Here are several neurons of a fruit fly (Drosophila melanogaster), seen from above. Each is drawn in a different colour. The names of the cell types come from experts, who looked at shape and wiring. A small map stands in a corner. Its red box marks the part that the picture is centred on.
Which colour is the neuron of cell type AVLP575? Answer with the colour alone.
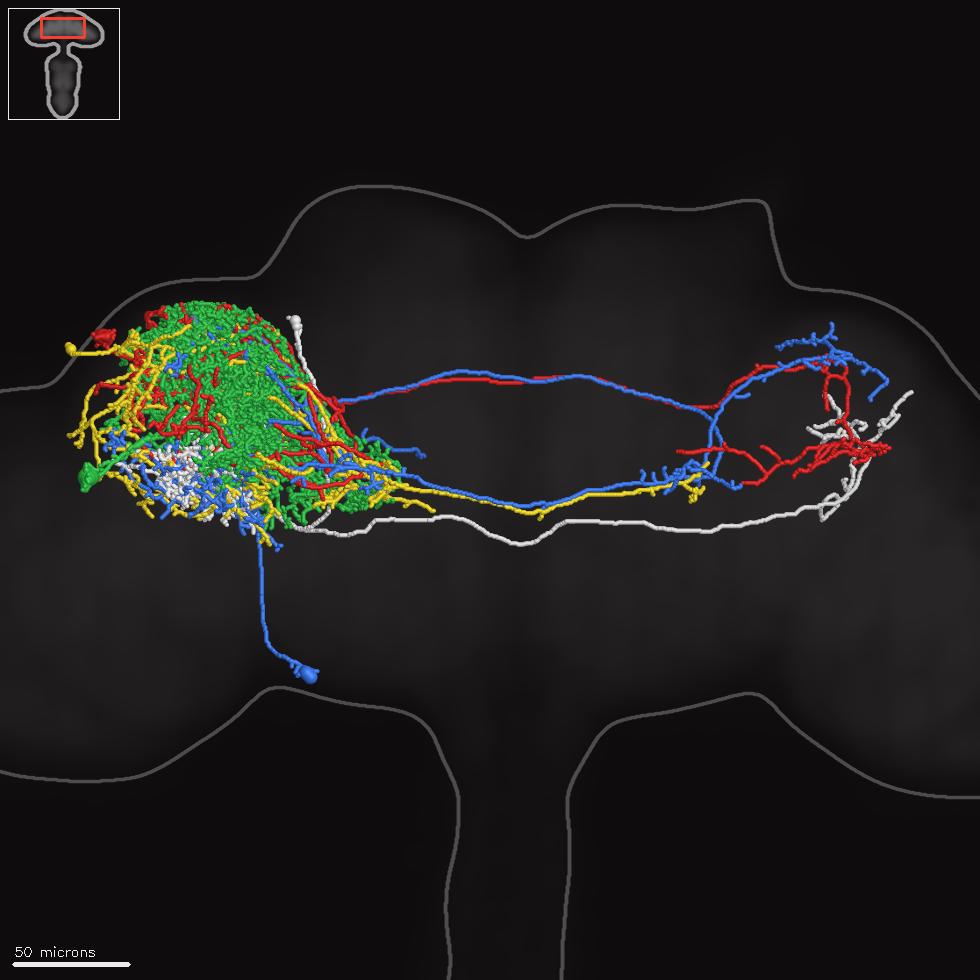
blue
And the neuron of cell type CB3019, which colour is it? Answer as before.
yellow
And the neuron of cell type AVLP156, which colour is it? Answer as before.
red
